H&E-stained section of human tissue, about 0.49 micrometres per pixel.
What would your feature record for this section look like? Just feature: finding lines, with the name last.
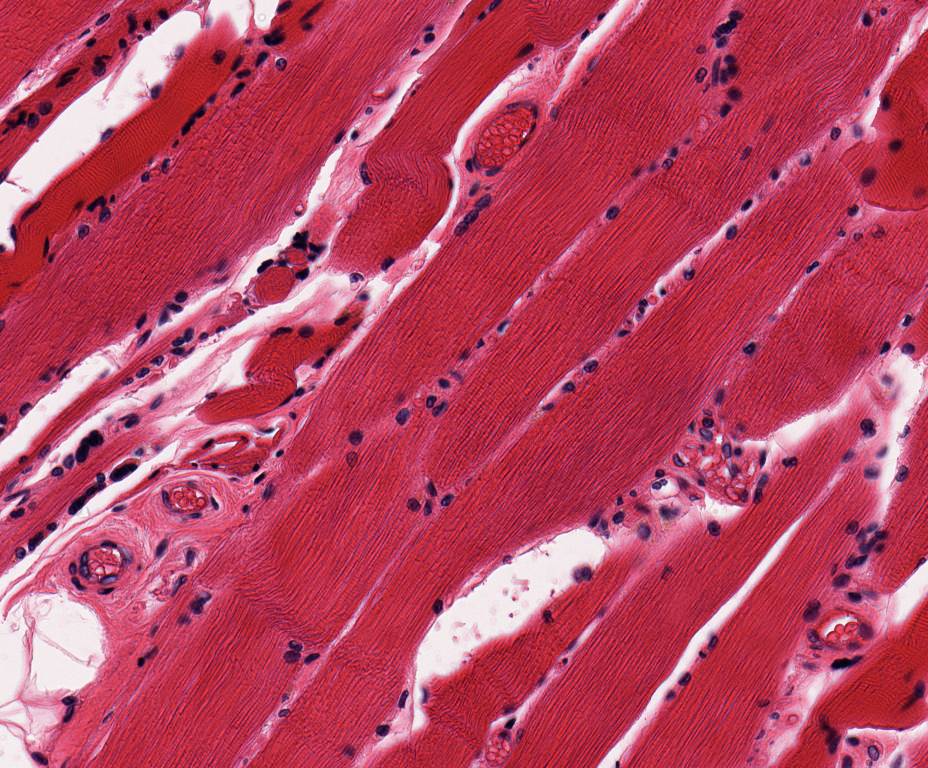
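Striations: fine, crossing each fibre along its length
Nuclei: small, dark, flattened, at fibre edges, not central
Cytoplasm: deep red with eosin
Vessels: small, packed with red blood cells, between fibres, one near top centre
Name: skeletal muscle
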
